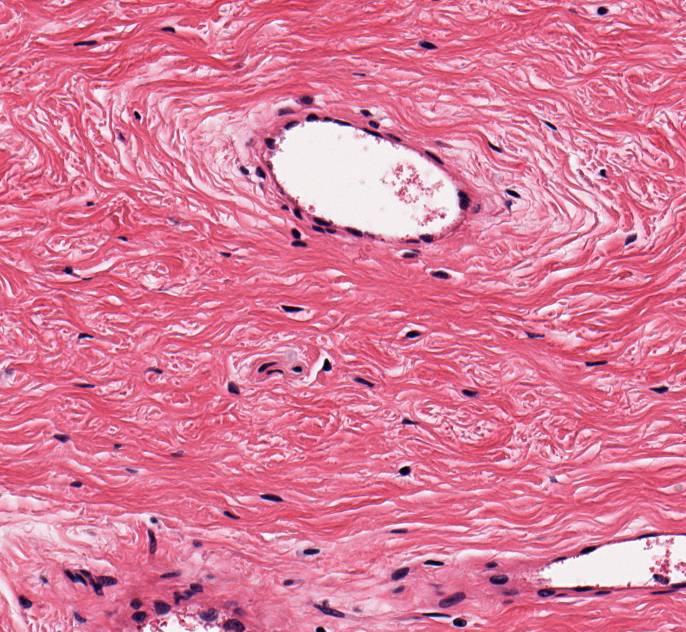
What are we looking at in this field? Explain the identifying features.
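First, the tissue: dense connective tissue. Second, the matrix: dense, pink collagen bundles fill nearly the whole field. Third, the cells: sparse, with small, dark, spindle-shaped nuclei lying singly between the bundles. Fourth, no epithelium appears anywhere.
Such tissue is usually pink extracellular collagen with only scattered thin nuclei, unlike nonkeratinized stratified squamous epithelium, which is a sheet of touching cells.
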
